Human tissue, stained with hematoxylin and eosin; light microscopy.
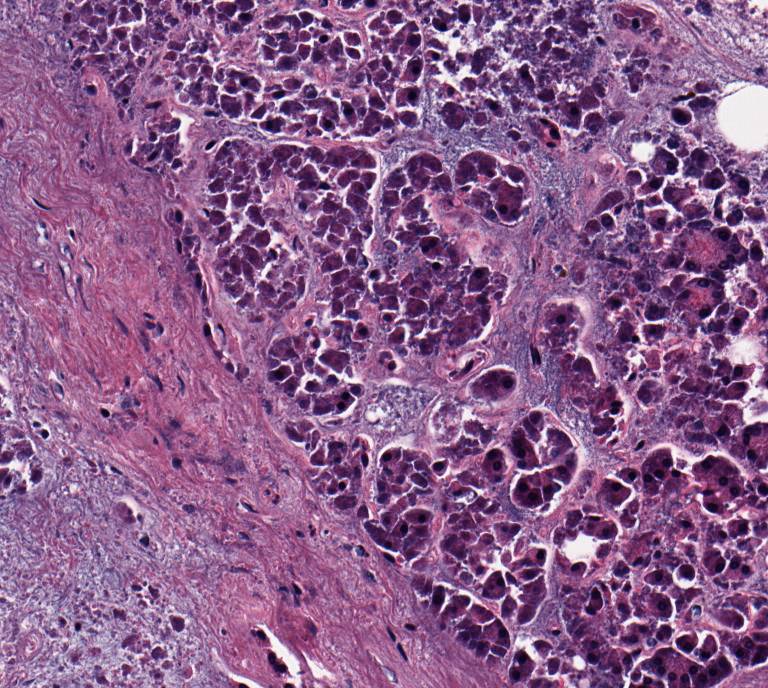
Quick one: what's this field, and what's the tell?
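Mainly exocrine pancreas. Nest cells polygonal, abundant dark purple granular cytoplasm; nuclei mostly round.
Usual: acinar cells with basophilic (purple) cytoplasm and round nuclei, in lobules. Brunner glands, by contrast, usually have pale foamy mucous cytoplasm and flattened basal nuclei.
Nests and lobules fill right and upper field, separated by thin strands of pale fibrous stroma.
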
